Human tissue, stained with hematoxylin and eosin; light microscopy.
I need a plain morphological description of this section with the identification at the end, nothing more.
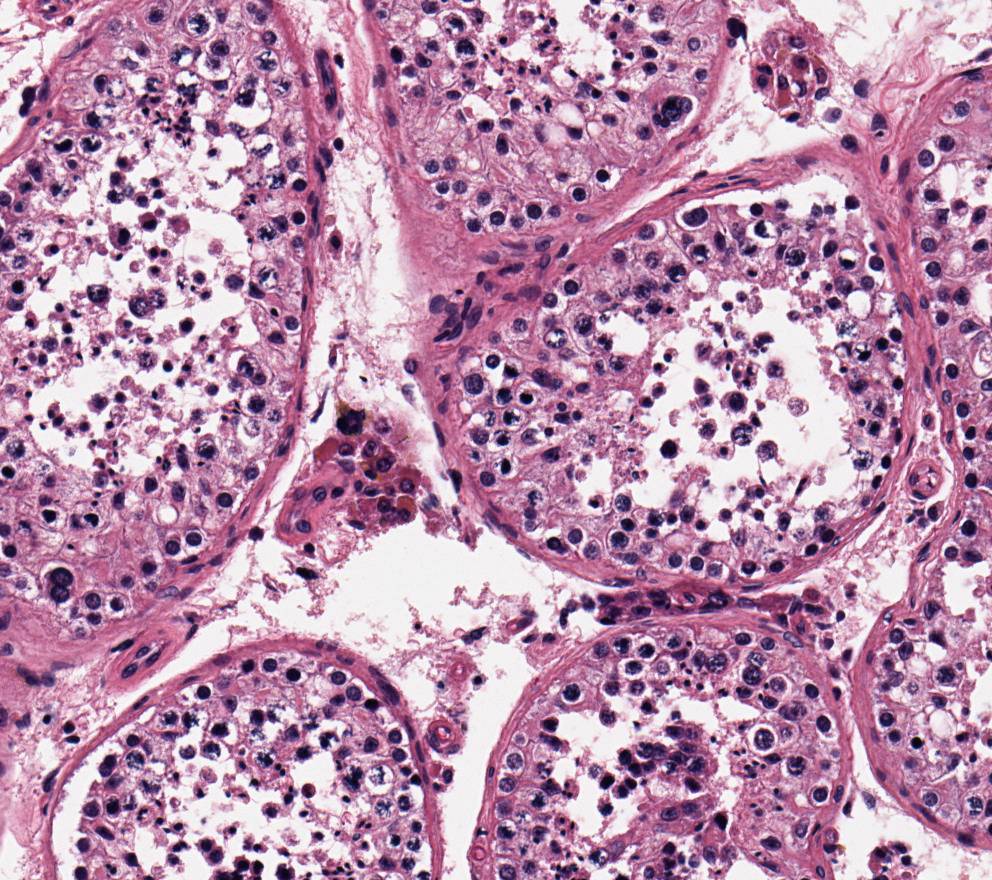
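At the edge, each tubule's pink fibrous wall holds flattened, spindle-shaped nuclei. Inward, many stacked layers of round cells crowd toward a central lumen. Many large round cells have coarse, dark, clumped nuclear chromatin. Centrally, loosened cells scatter between irregular clear spaces. It is testis.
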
